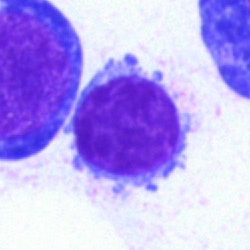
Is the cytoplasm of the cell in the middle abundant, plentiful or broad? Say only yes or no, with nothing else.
No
